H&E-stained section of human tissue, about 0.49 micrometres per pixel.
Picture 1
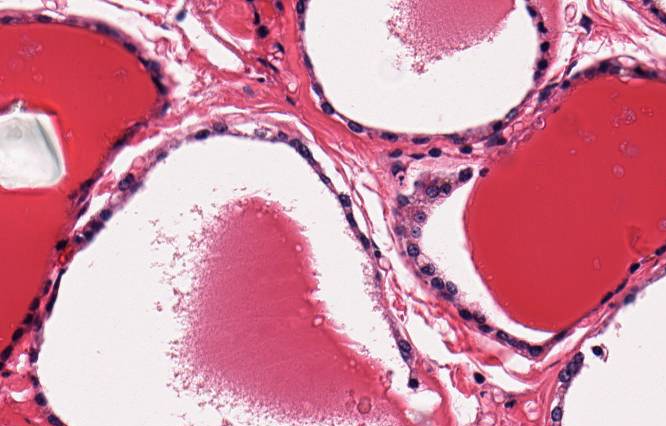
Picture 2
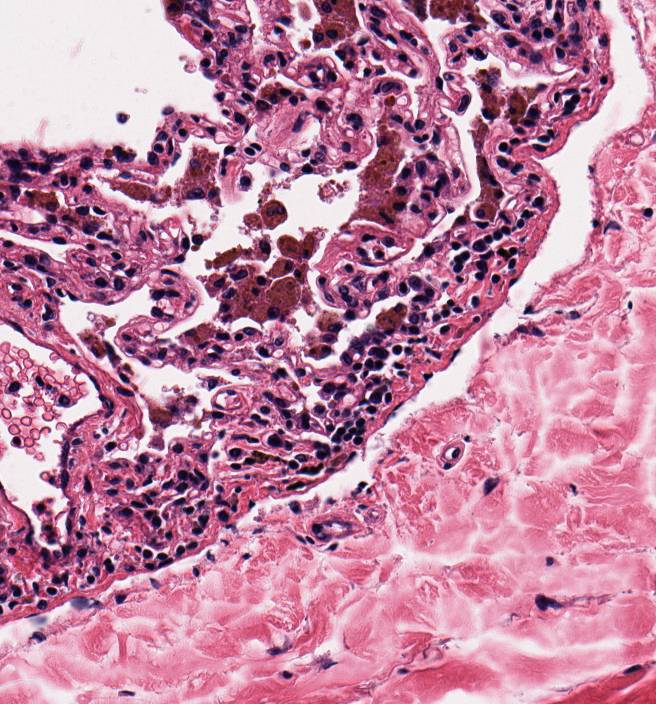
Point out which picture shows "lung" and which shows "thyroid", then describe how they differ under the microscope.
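Thyroid fills picture 1; lung is shown in picture 2. The thyroid follicles have a single layer of flattened to low cuboidal lining cells, their small, dark, round to oval nuclei evenly spaced along the walls.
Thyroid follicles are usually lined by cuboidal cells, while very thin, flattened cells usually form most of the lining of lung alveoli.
Homogeneous, deep red, glassy colloid fills the follicles on the left and right, and thin strands of pink fibrous stroma with a few elongated nuclei, broadest in the middle of the field, lie between them.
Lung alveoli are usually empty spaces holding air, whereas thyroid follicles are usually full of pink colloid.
The lung field is a loose network of thin cellular septa around open spaces at the upper left, and a solid sheet of pink fibrous tissue at the lower right, with few nuclei, lying singly among broad collagen bundles. Across the central network, numerous large macrophages stuffed with coarse brown granular pigment gather in many separate clumps within the spaces and septa.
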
